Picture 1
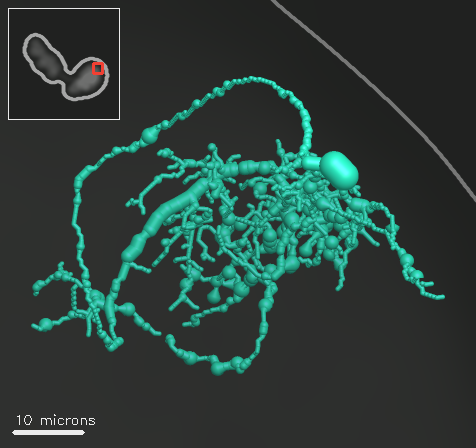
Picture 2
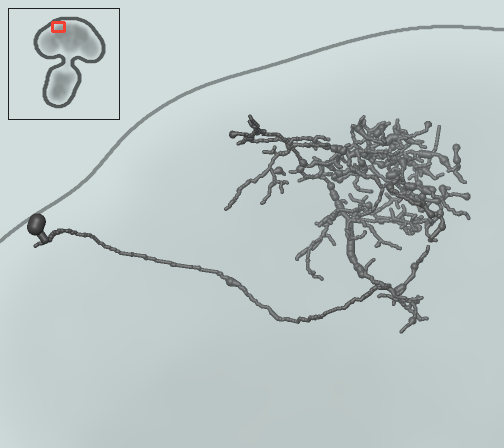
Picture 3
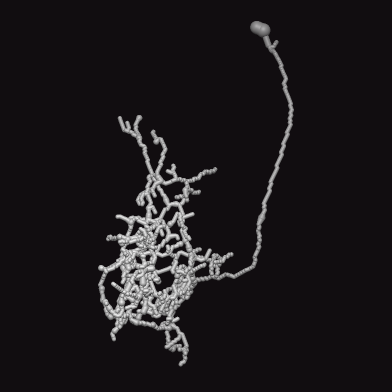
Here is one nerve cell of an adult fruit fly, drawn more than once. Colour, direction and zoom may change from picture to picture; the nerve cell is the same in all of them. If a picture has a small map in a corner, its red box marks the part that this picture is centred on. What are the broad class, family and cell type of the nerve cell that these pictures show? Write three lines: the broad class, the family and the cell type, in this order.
central-brain intrinsic neuron
hemilineage SLPpl1
SLP252_c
